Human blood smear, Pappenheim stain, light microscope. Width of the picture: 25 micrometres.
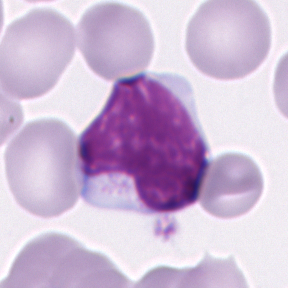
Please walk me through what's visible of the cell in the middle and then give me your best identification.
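Here the cell's outline is irregular and angular rather than round. Its nucleus forms a single mass without lobes. The cytoplasm is pale greyish-blue, and in its lower-left part lie a few fine purplish dots. This cell is a large granular lymphocyte.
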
